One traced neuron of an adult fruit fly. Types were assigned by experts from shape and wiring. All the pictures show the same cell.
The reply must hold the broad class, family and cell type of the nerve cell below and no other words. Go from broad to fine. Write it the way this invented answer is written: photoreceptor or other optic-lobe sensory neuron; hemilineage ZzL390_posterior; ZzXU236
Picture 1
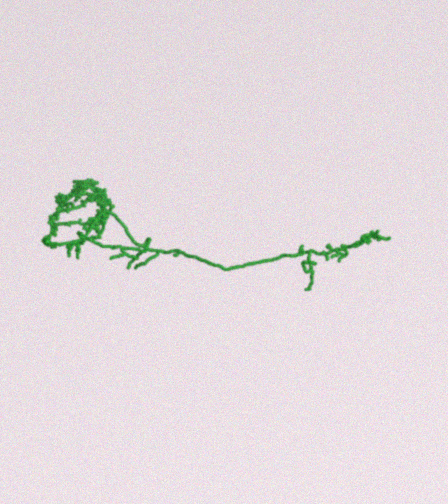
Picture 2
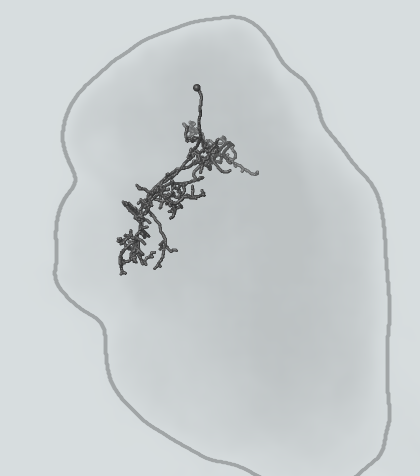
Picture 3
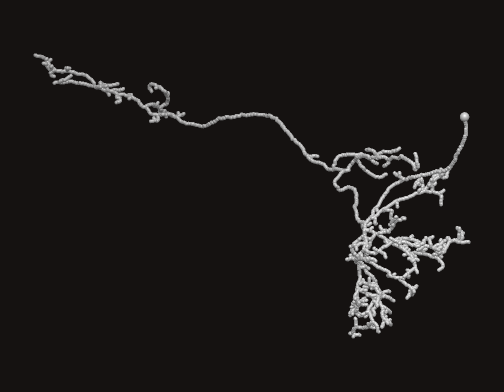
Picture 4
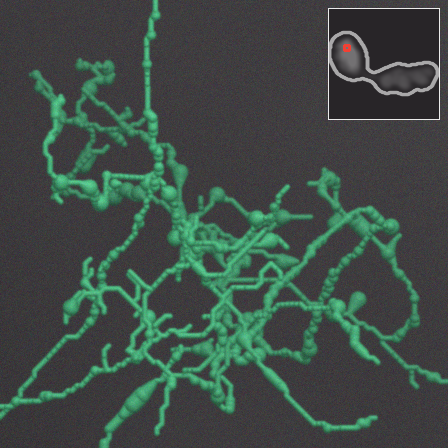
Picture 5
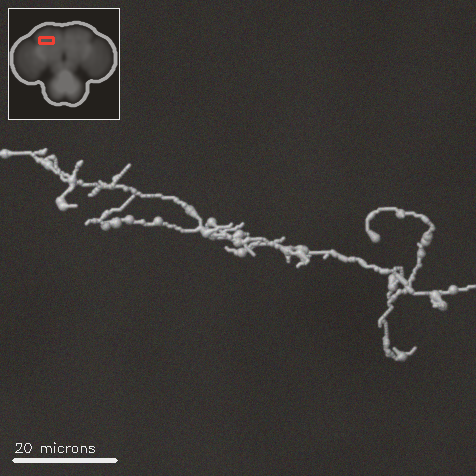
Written: central-brain intrinsic neuron; hemilineage LHl2_ventral; CB2342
